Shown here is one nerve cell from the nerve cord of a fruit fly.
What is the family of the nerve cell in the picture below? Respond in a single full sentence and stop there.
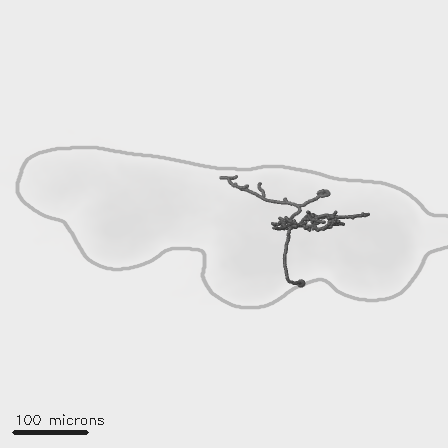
This nerve cell is a member of family hemilineage 07B.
